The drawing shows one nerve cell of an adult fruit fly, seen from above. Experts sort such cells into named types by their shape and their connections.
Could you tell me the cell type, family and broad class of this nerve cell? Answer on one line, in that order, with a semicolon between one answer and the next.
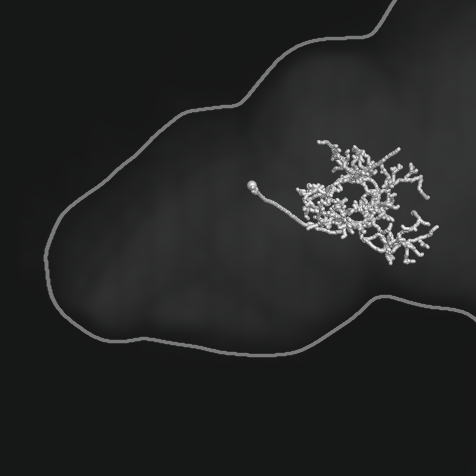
LHPV2i1; hemilineage LHl4_posterior; central-brain intrinsic neuron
